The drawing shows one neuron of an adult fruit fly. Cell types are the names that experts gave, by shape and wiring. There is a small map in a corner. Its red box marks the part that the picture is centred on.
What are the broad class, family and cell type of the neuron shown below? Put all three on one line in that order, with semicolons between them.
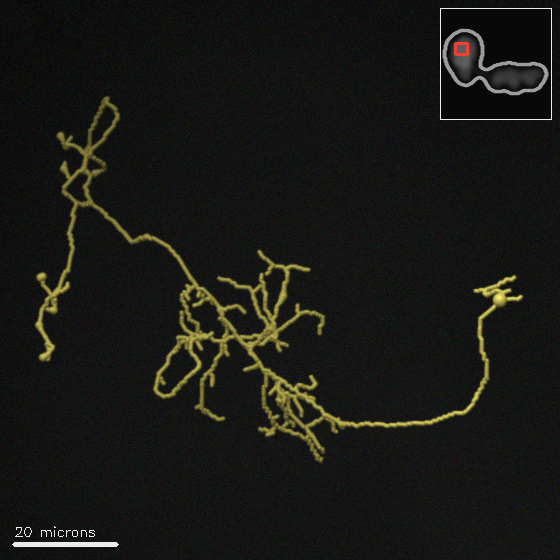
central-brain intrinsic neuron; class CX; FS1A_c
